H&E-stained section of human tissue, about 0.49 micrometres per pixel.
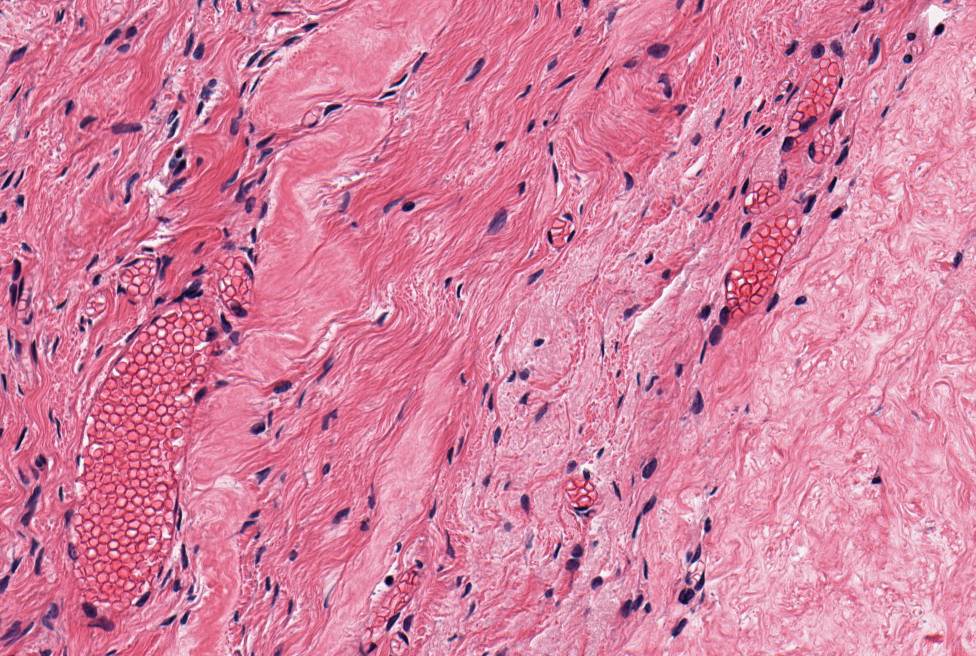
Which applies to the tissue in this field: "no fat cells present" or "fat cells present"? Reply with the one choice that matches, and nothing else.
No fat cells present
